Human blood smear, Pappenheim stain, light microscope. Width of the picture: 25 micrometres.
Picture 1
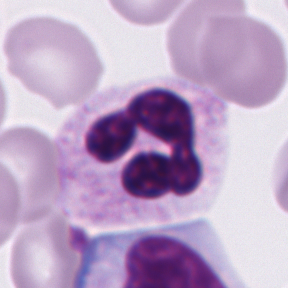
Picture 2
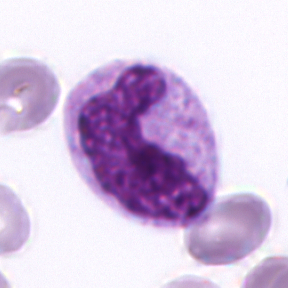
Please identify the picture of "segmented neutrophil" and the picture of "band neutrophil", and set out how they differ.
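In the first picture is the segmented neutrophil; the second holds the band neutrophil. The clearest difference lies in the nucleus. The segmented neutrophil's nucleus is split into more than two lobes, with dense, dark purple chromatin in coarse clumps.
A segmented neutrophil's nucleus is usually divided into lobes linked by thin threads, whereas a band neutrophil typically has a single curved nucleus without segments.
In the band neutrophil, the nucleus lies along the left and lower side of the cell and fills about 60% of its area, with the cytoplasm filling the notch at the upper right. The outlines differ too: roughly round and smooth in picture 1, oval with a smooth, even edge in picture 2, where no projections or blebs stand out from the surface. Cytoplasm is plentiful and pale pink in the segmented neutrophil but pale greyish-lilac in the band neutrophil. Both cells carry fine granules: pinkish-violet and filling the cytoplasm in picture 1, dust-like, pinkish-purple and scattered in picture 2.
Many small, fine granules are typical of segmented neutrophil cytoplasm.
No vacuoles appear in the segmented neutrophil, and a red cell touches the lower right edge of the band neutrophil.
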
